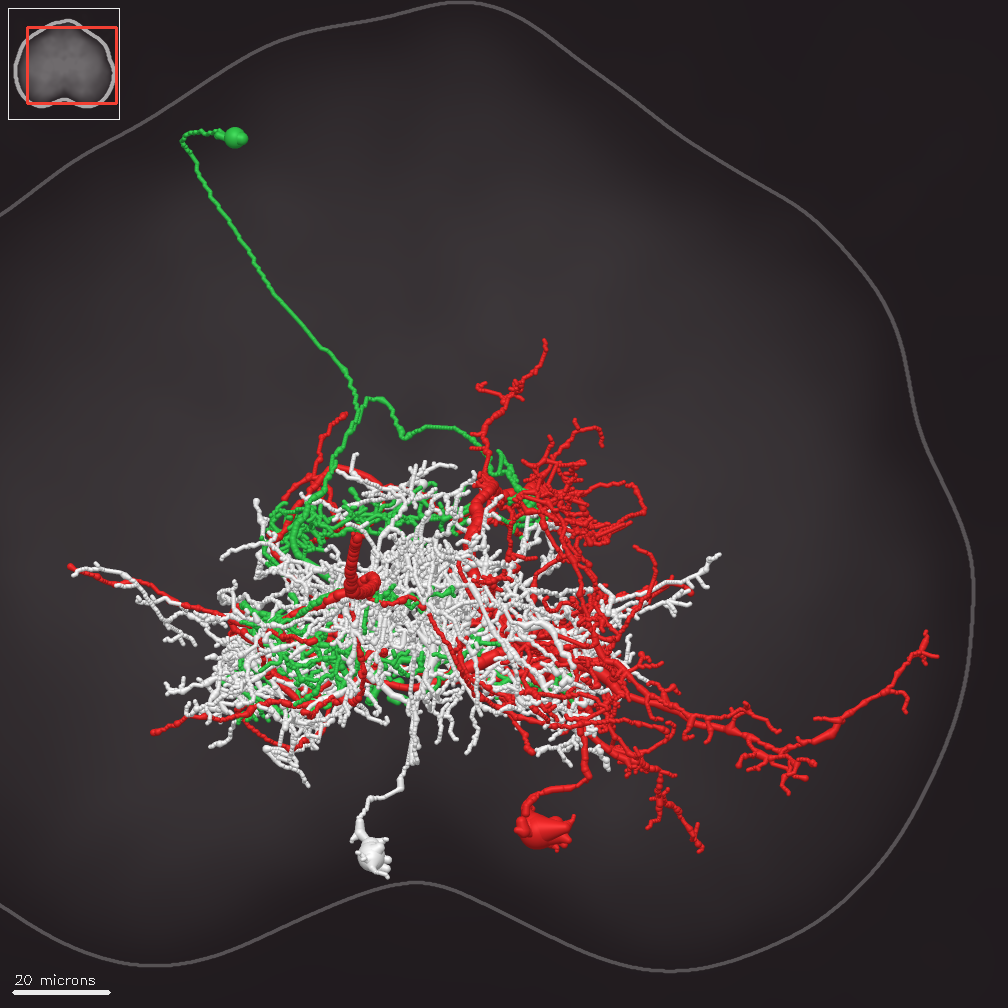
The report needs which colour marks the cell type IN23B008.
green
